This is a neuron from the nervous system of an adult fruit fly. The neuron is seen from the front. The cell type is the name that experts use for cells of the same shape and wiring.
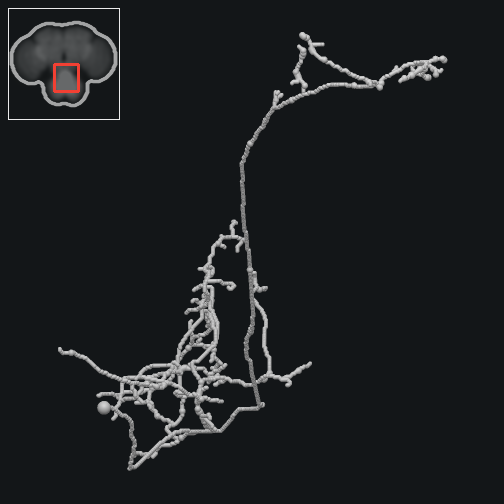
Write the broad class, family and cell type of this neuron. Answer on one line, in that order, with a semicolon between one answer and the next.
ascending neuron; hemilineage 08B; AN08B099_g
